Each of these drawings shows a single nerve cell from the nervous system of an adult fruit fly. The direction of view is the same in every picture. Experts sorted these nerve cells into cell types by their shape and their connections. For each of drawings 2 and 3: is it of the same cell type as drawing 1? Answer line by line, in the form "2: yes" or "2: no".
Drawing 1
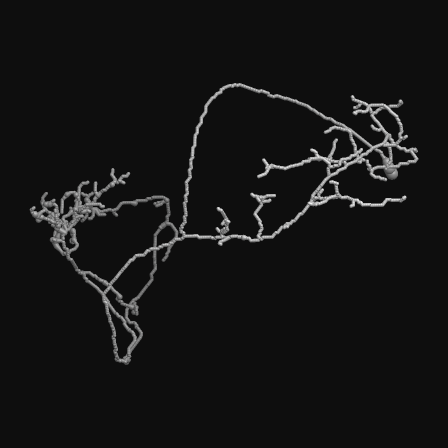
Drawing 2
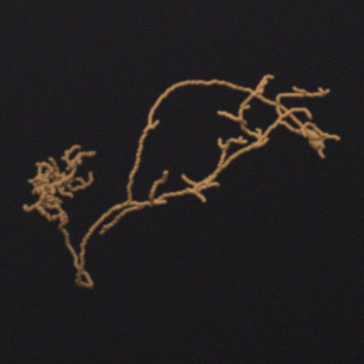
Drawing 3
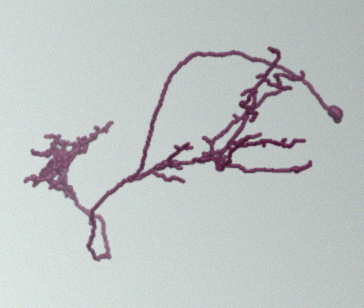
2: yes
3: yes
